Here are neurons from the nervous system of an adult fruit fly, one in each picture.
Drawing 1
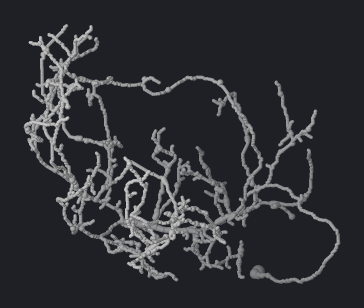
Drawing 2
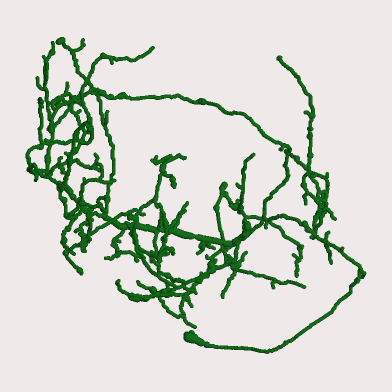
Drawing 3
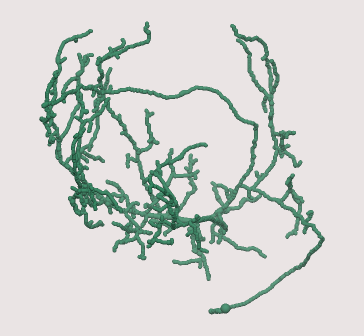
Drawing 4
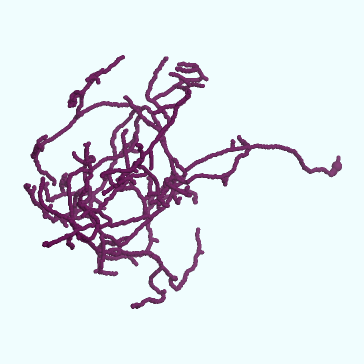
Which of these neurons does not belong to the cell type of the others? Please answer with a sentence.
Drawing 4 is the odd one out.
